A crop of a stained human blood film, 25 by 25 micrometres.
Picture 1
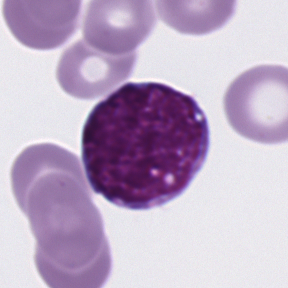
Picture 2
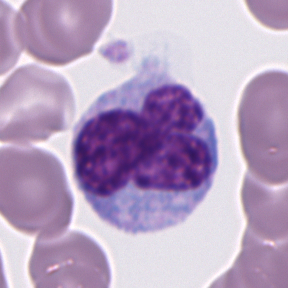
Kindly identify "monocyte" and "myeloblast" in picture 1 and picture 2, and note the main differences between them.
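The first picture shows a myeloblast and the second a monocyte. The myeloblast is about 11 micrometres across, and its round nucleus, also about 11 micrometres across, fills about 90% of the cell's area, so the cytoplasm shows only as a very thin bluish rim at the edge. In the monocyte the nucleus is about 12 by 10 micrometres and fills about 60% of the cell's area.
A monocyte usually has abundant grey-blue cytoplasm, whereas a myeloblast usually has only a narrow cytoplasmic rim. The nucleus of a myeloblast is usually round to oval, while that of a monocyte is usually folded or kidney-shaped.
No granules are seen in the myeloblast's thin rim, whereas the monocyte's cytoplasm holds fine, dust-like lilac granules.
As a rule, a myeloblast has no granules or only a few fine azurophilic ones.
The outlines also differ: the myeloblast's edge is smooth all the way round with no projections, while the monocyte's outline, mostly round, becomes ragged and frayed at the top. The monocyte's chromatin stains dark purple in coarse clumps. Neither nucleus shows a distinct nucleolus.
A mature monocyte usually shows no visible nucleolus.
A few tiny clear dots lie over the right half of the myeloblast's nucleus. Only red cells surround the myeloblast, while a small platelet lies just beyond the monocyte's upper edge.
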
